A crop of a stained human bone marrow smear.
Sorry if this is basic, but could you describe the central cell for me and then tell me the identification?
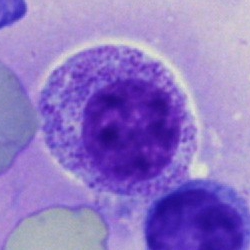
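Off-centre toward the right sits the nucleus, its chromatin deep purple with a few darker patches. The cytoplasm makes a rim that's widest on the left, and it's crowded with many purple granules. This one's a myelocyte.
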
